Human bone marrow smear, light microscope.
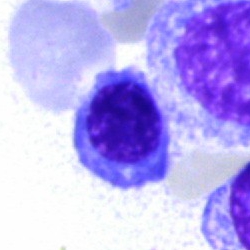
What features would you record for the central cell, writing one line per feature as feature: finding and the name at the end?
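Nucleus: off-centre, toward the top of the cell
Cytoplasm: wider band below the nucleus
Chromatin: dark purple, coarsely clumped
Pale spot: small, in the cytoplasm at the lower edge of the nucleus
Outline: small blunt bumps along the upper edge
Name: erythroblast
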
